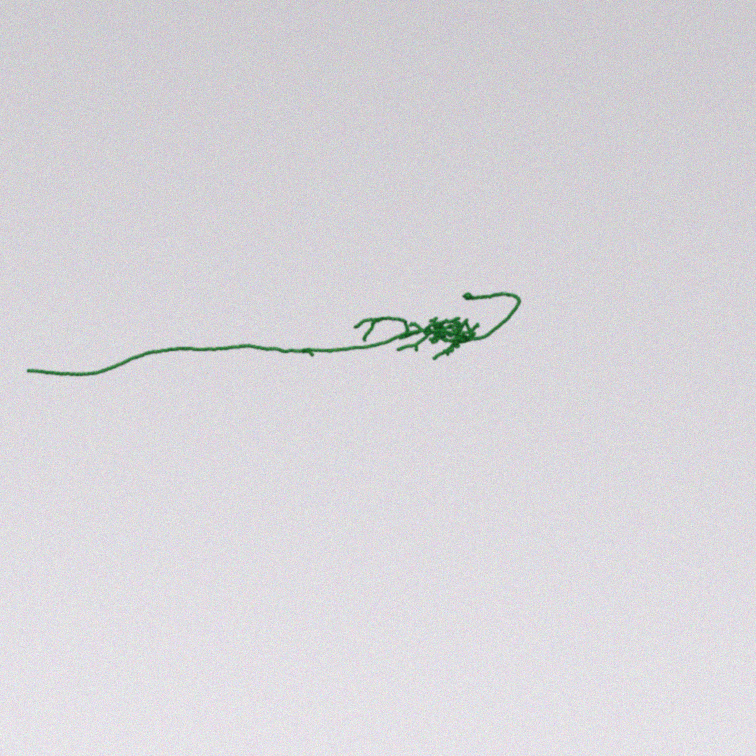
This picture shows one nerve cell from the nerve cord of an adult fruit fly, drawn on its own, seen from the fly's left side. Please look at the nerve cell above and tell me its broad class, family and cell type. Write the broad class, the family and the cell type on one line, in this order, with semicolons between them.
ascending neuron; hemilineage 19B; AN19B063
